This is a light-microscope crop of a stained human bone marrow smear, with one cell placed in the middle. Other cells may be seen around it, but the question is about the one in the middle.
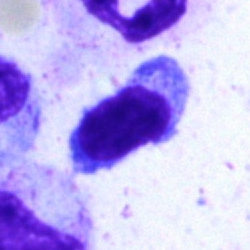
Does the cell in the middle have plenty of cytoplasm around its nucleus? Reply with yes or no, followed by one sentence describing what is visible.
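No. The scant cytoplasm is gathered mainly at the upper right end of the cell.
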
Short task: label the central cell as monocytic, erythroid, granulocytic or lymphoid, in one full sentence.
The cell occupying the middle of the crop is classified within the lymphoid lineage.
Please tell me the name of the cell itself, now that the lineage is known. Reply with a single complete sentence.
In this smear crop, the middle cell is a lymphocyte.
